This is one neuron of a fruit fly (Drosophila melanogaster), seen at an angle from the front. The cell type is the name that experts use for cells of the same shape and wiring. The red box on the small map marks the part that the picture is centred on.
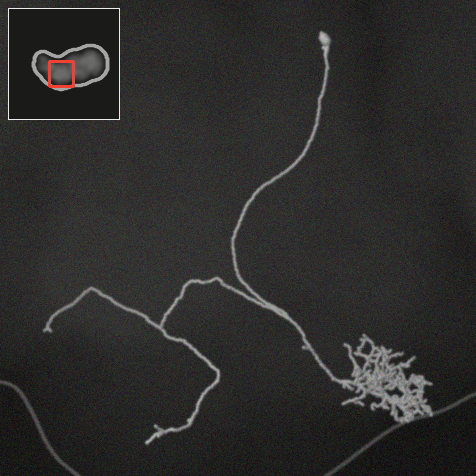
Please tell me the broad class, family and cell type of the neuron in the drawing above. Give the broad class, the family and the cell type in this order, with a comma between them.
nerve-cord intrinsic neuron, hemilineage 23B, IN23B067_d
